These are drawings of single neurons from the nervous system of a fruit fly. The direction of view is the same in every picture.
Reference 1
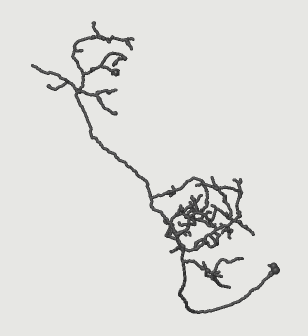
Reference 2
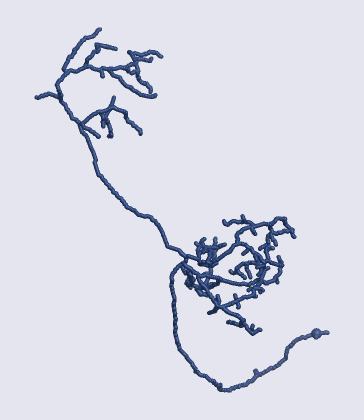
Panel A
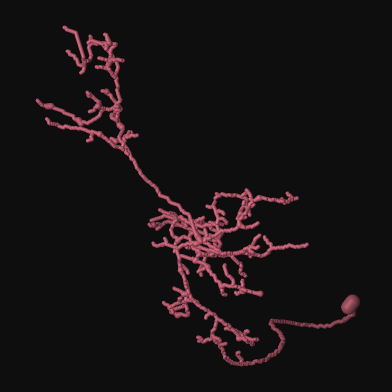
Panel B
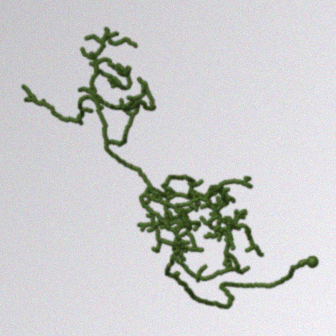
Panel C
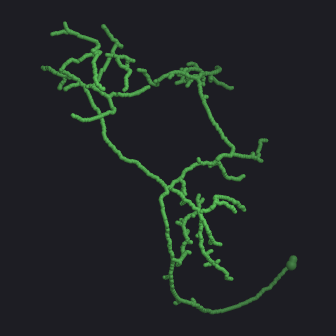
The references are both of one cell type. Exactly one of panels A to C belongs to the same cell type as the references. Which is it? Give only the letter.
C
